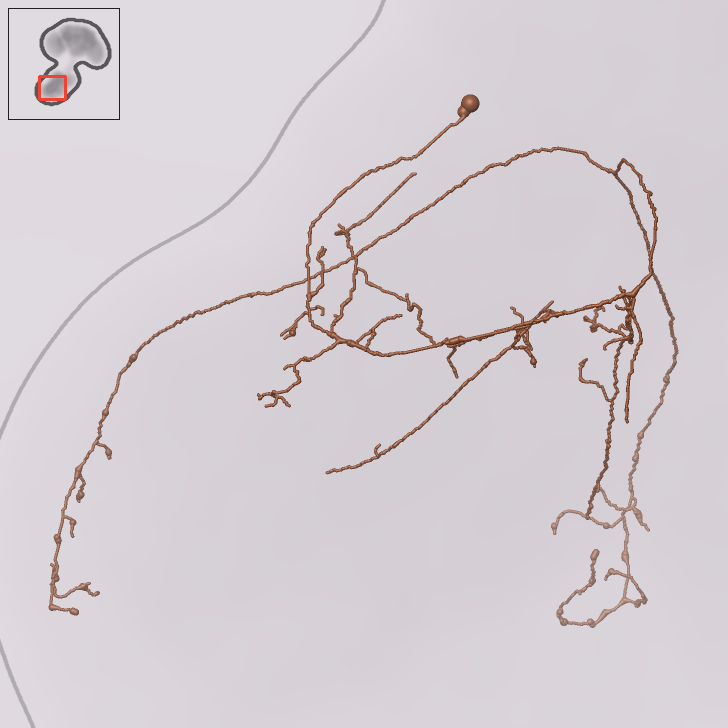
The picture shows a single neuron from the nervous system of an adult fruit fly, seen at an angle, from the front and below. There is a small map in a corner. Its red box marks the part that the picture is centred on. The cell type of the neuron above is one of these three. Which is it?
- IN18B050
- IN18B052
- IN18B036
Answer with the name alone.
IN18B050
